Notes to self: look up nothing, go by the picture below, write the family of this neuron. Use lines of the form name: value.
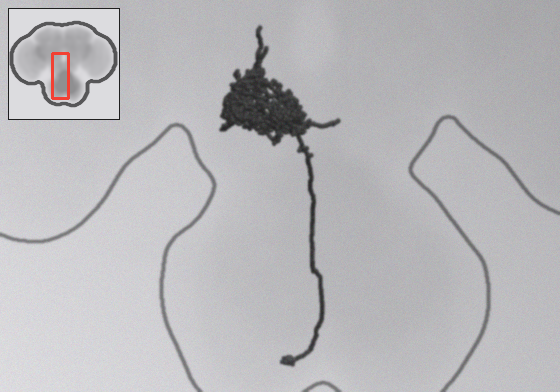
family: hemilineage 27X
